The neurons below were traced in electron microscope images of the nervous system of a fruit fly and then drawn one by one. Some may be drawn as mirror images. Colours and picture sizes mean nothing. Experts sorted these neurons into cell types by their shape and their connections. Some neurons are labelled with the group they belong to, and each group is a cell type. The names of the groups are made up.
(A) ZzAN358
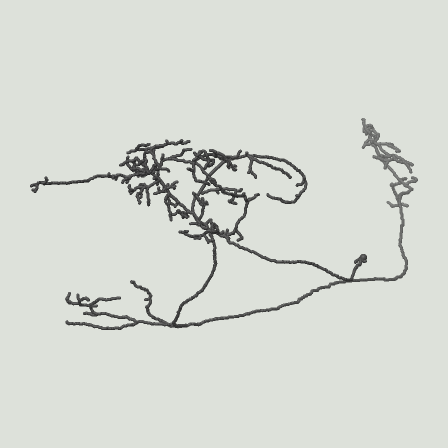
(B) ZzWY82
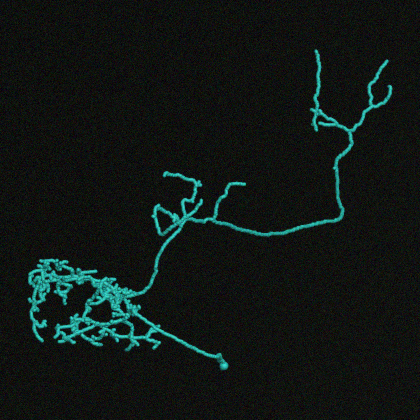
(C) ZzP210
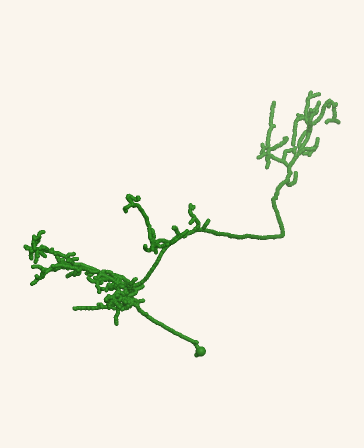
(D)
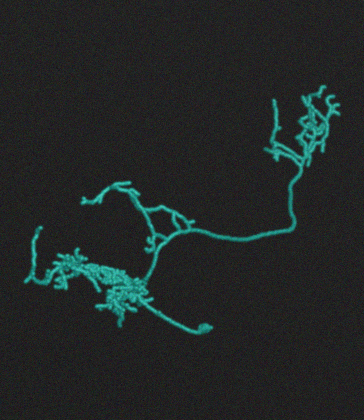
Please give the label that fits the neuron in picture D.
ZzP210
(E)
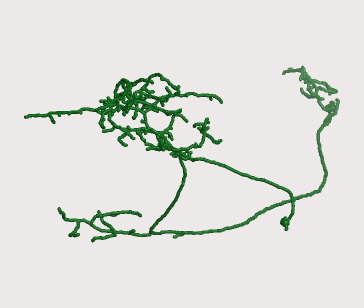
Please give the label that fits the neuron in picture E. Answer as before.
ZzAN358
